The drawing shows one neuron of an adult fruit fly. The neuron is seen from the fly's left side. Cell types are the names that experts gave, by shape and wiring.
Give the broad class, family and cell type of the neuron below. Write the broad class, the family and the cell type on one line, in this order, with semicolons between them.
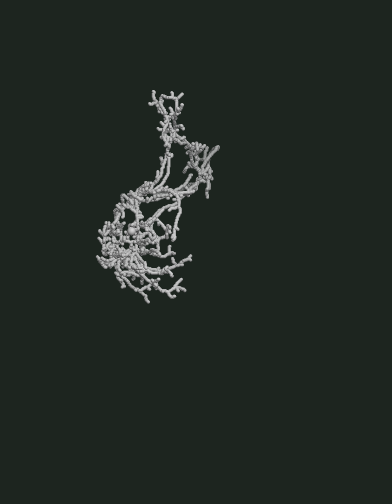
central-brain intrinsic neuron; hemilineage VLPl2_medial; CB1672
